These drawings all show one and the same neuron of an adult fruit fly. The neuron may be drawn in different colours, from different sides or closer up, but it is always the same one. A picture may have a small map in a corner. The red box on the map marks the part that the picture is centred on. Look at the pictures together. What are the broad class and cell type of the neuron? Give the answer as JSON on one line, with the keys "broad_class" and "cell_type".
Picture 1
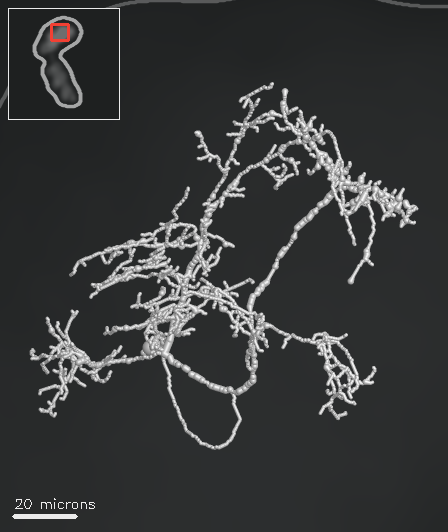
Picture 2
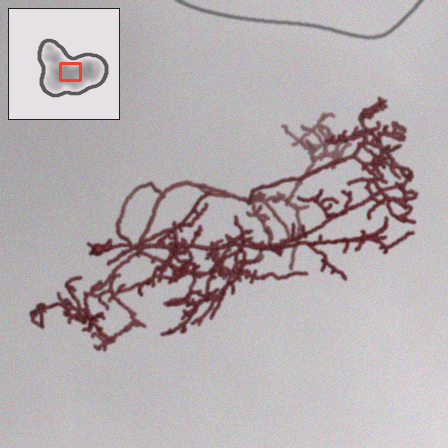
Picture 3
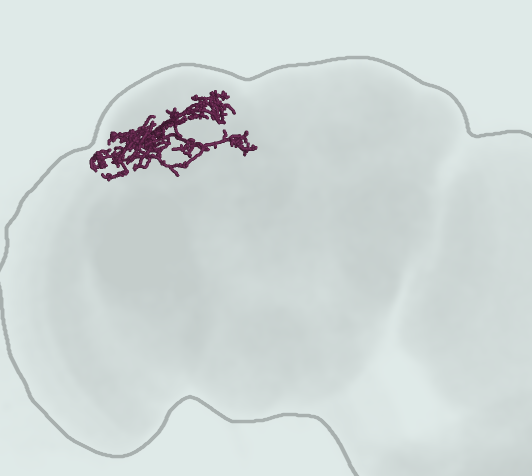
{"broad_class": "central-brain intrinsic neuron", "cell_type": "AOTU103m"}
